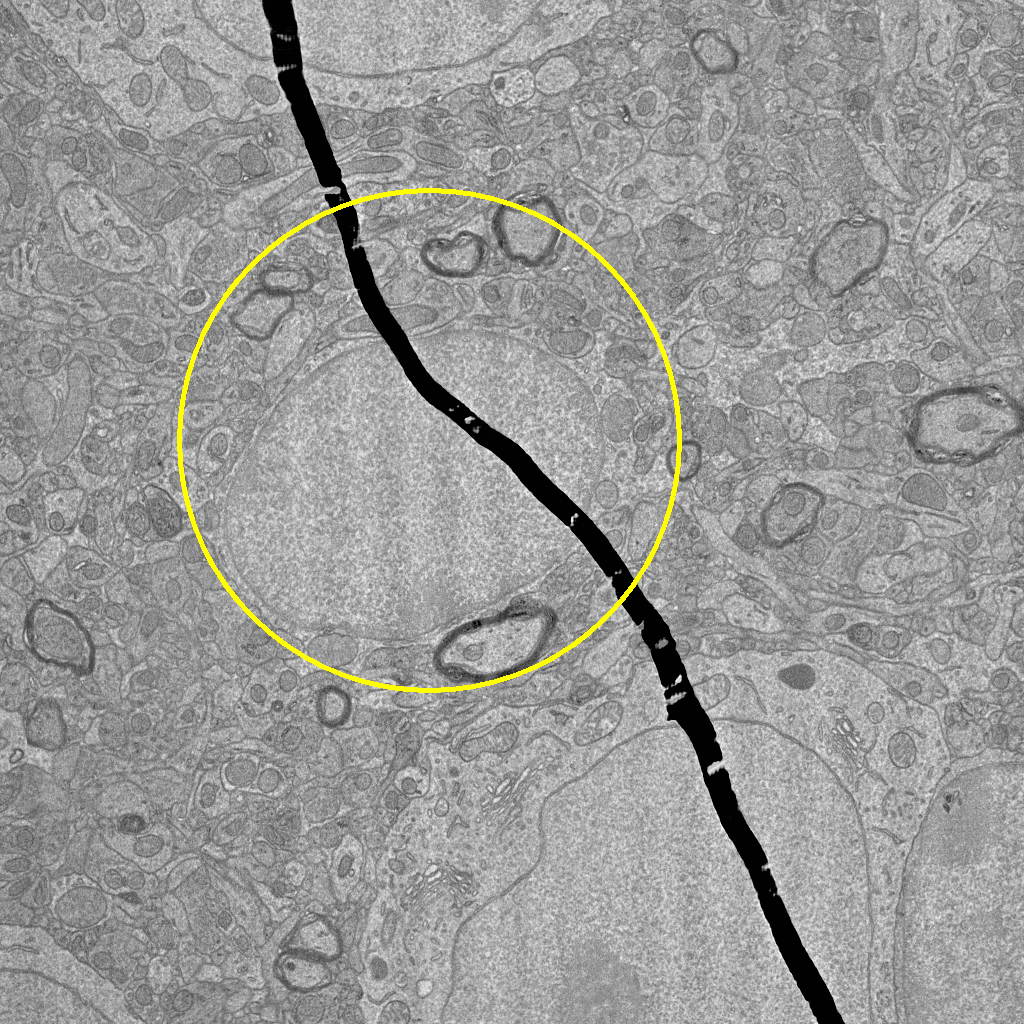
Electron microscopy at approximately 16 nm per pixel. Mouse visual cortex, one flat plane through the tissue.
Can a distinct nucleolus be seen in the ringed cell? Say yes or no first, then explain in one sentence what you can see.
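No. No distinct nucleolus can be seen in the nucleus in this plane.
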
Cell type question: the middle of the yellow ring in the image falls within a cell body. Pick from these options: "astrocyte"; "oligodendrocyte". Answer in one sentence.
The cell body at the center of the ring belongs to an astrocyte.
